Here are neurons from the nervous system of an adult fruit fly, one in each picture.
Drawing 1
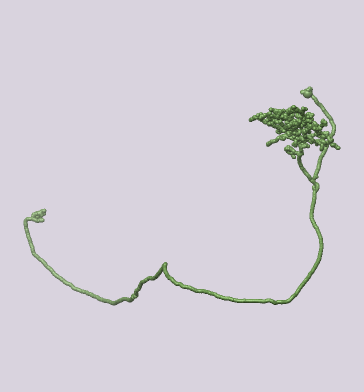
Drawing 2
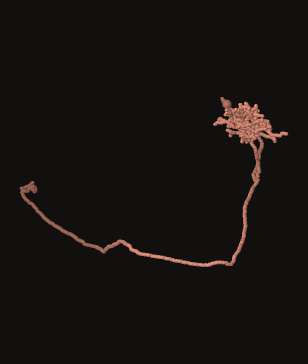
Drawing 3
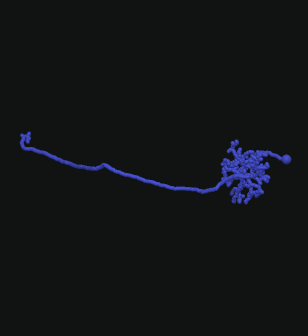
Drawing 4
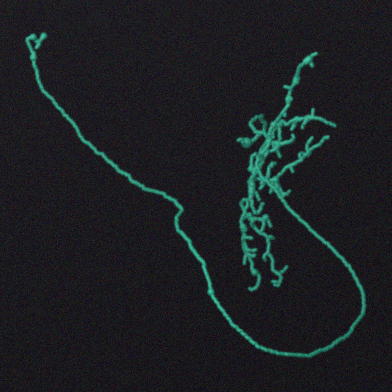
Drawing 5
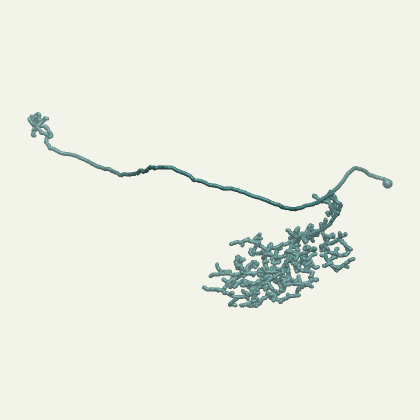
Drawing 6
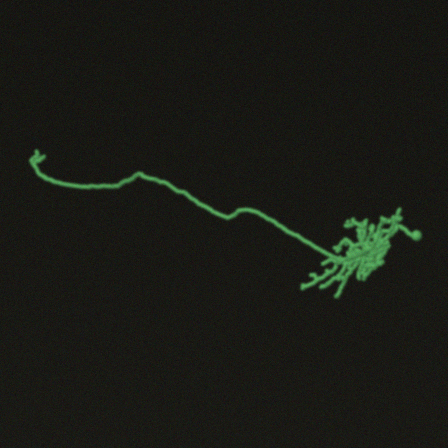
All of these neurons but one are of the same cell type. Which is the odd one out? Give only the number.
5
